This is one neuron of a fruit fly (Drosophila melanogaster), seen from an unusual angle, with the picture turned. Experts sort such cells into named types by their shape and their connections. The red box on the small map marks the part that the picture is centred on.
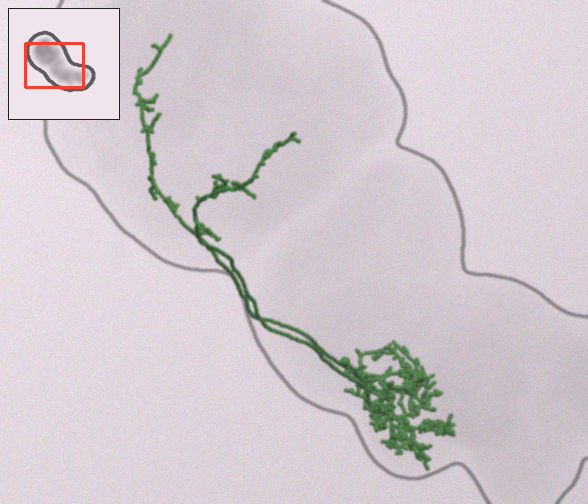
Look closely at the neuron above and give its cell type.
ANXXX154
